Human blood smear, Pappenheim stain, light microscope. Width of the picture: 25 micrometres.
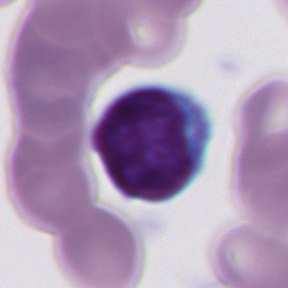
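Typical lymphocyte, round and smooth in outline. Its nucleus, about 10 by 8 micrometres, has dense, dark purple, coarsely clumped chromatin and no visible nucleoli. You won't find any vacuoles in the cytoplasm either.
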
